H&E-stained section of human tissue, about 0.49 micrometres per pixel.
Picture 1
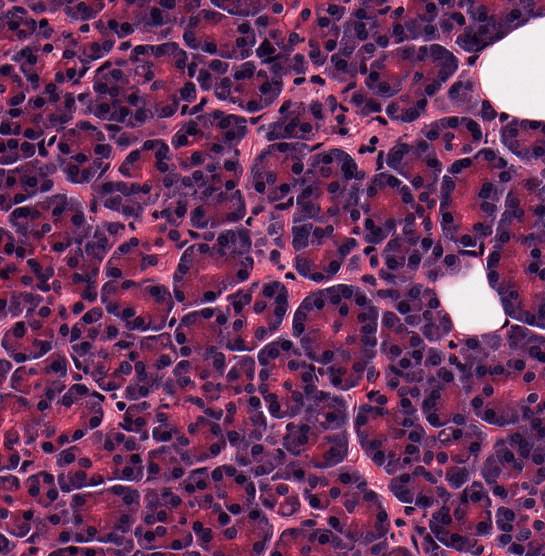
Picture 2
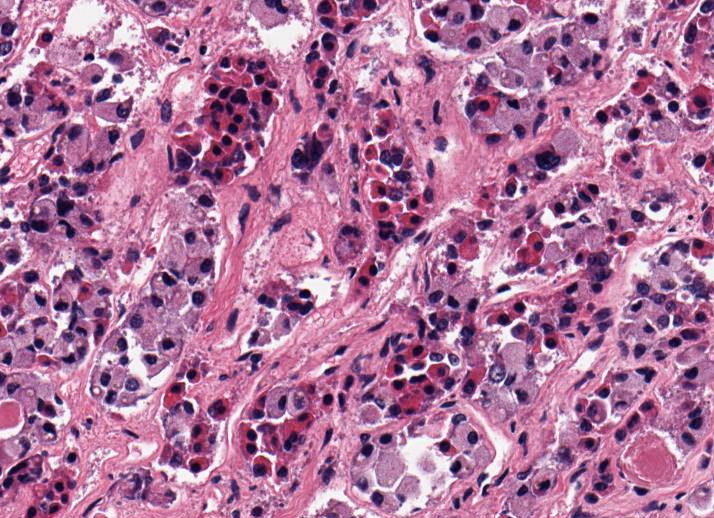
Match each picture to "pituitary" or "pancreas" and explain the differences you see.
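Pancreas is shown in picture 1, pituitary in picture 2. Picture 1 is filled with closely packed rounded acini whose cells have round dark nuclei at the base, toward the outer edge of each acinus. Their cytoplasm stains pink toward the centre of the acinus and purple basally. Only thin strands of pink connective tissue lie between the acini. Picture 2 has cells in nests and cords throughout, separated by thin strands of pink fibrous stroma with scattered spindle-shaped nuclei. The nuclei of the nest cells are mostly round and darkly stained.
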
